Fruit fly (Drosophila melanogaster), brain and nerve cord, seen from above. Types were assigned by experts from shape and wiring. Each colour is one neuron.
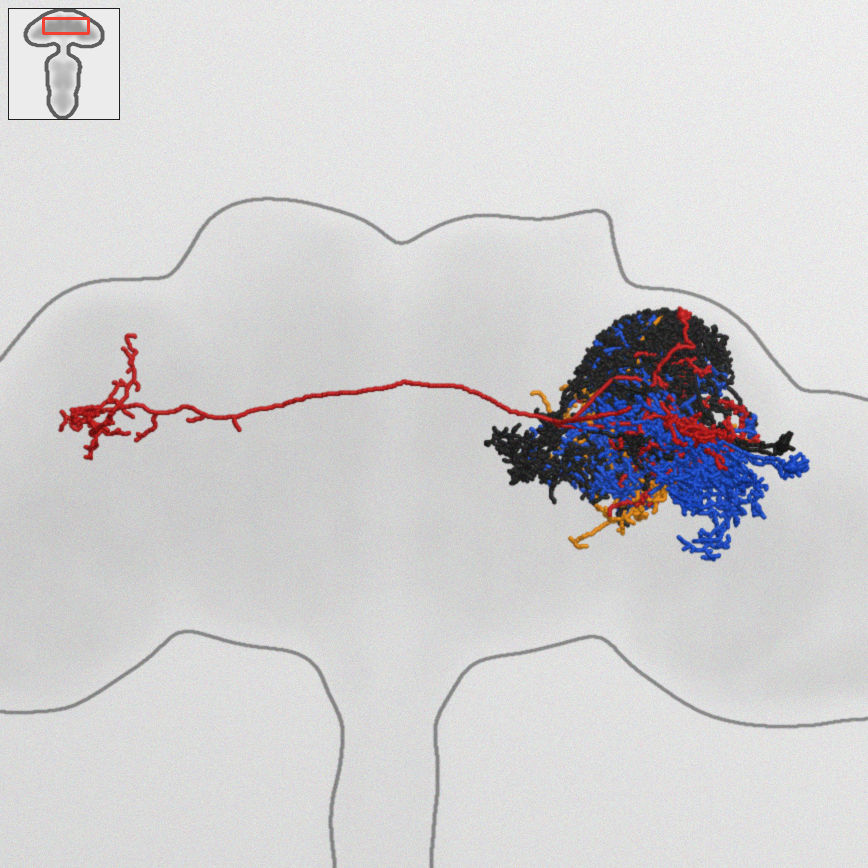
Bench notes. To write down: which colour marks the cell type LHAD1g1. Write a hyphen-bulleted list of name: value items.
- colour: blue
